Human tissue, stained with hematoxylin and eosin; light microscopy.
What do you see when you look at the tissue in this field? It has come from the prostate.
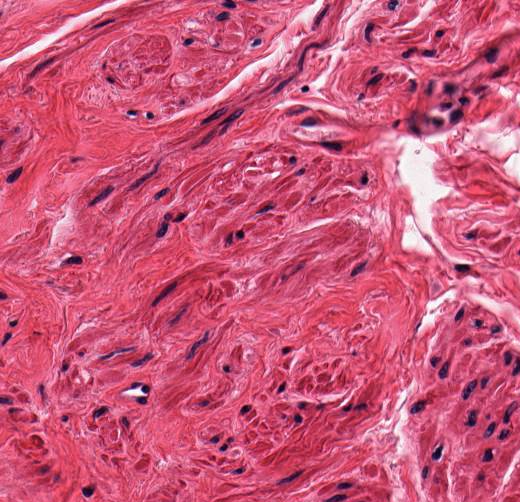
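Spindle-shaped cells form interlacing bundles running in different directions across the field. The nuclei are spaced well apart, with much pink material between them. This material is strongly eosinophilic and fibrillar. Fat cells are absent from the field.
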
